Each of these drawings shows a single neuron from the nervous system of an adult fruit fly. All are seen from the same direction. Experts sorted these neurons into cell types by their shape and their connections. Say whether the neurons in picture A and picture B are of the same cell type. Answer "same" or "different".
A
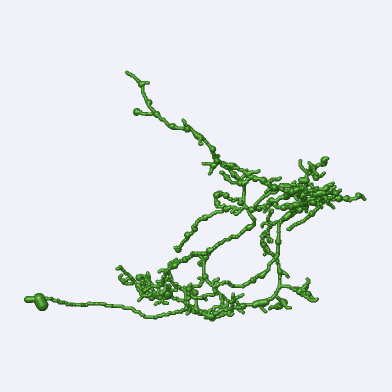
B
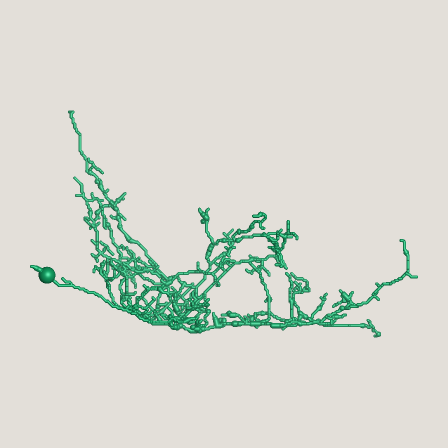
different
